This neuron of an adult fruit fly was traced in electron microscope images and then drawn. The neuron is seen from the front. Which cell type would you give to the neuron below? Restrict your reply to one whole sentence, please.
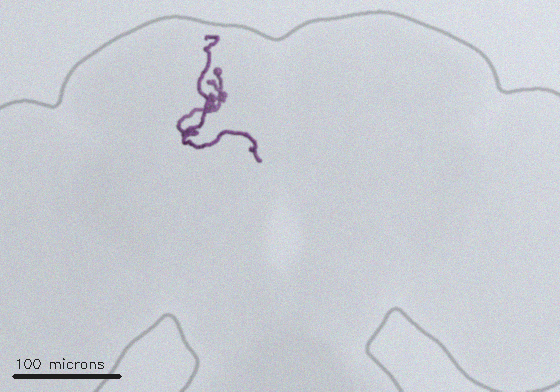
Within the cell type KCab-m sits this neuron.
